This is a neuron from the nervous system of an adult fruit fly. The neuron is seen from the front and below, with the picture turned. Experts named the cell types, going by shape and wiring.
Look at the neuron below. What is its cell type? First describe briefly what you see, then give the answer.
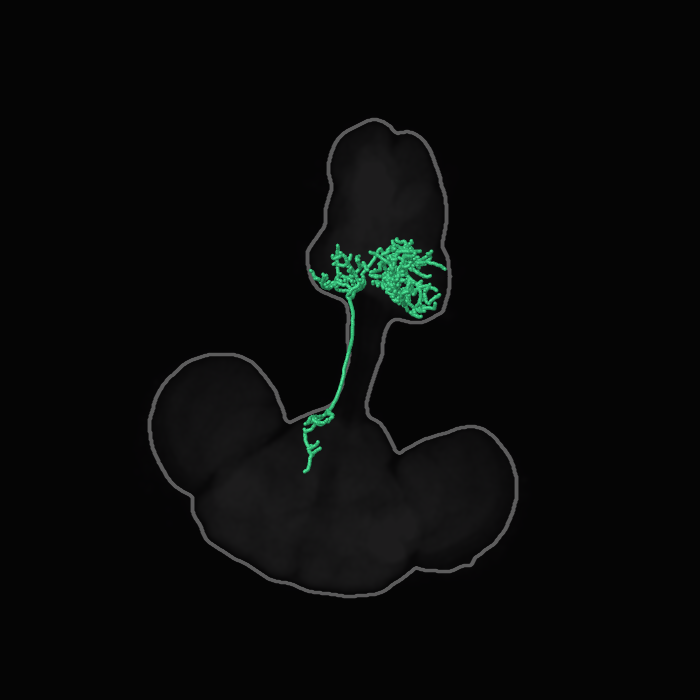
As drawn here it is taller than it is wide. It is an ascending neuron. It is of cell type AN19B015.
